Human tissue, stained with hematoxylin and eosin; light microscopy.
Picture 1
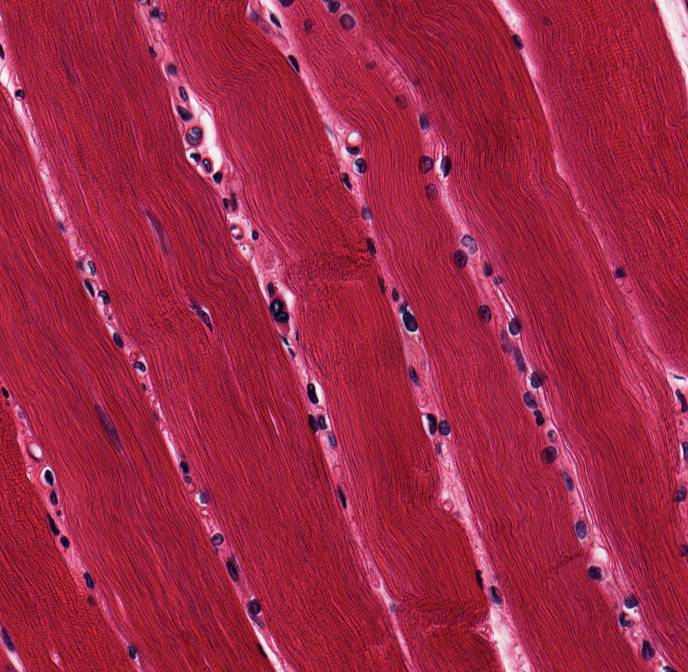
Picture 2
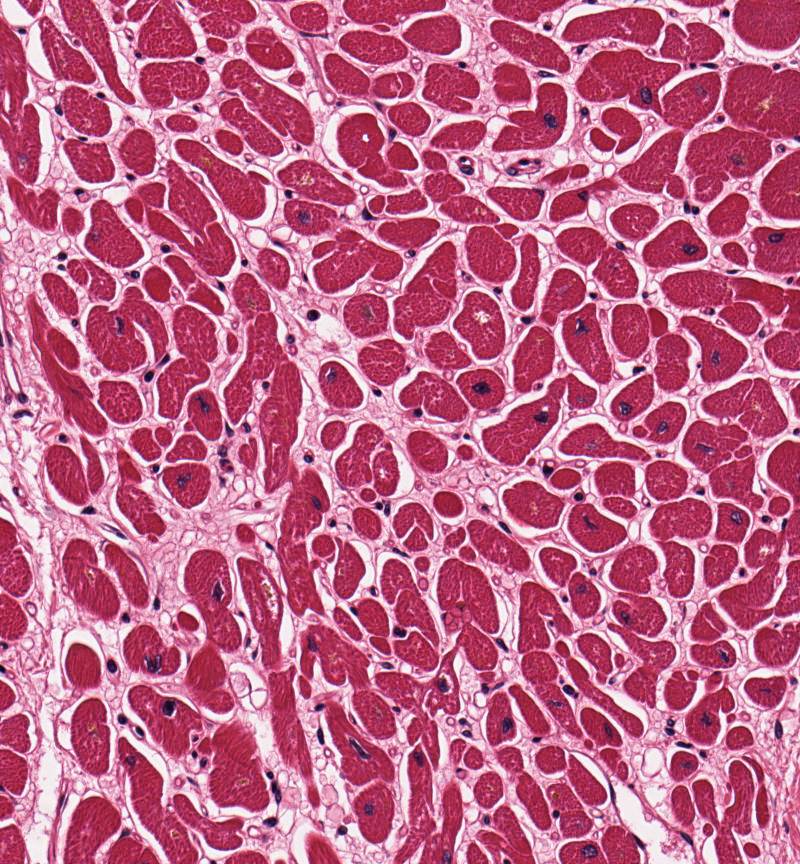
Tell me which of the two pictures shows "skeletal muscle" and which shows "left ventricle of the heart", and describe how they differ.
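Skeletal muscle is picture 1; the left ventricle of the heart is picture 2. In the first, broad unbranched fibres run side by side, diagonally from upper left to lower right, without joining; their cytoplasm is deep red. In the second, most fibres are cut across, some lengthwise or obliquely, chiefly on the left. Their profiles are irregular, some branched or Y-shaped, and each fibre showing a nucleus has a single central one, in some with small yellow-brown granules beside it.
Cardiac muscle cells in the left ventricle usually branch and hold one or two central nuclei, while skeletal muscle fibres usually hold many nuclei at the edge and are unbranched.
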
